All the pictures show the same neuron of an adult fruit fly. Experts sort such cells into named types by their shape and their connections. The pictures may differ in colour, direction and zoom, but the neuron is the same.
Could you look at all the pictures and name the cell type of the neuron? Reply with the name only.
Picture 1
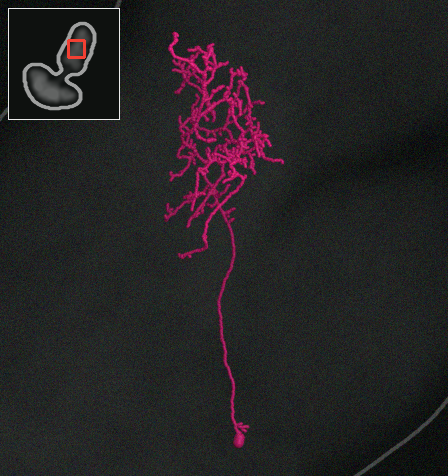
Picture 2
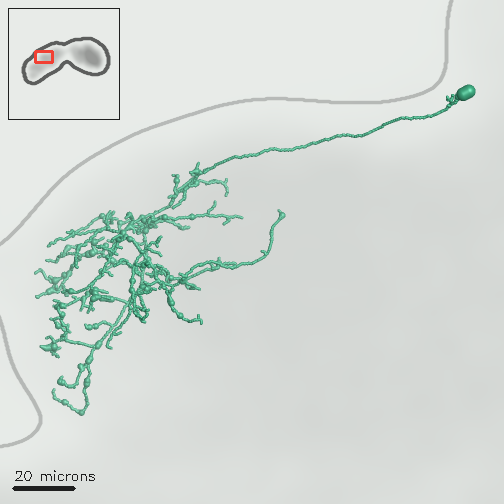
IN13B060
